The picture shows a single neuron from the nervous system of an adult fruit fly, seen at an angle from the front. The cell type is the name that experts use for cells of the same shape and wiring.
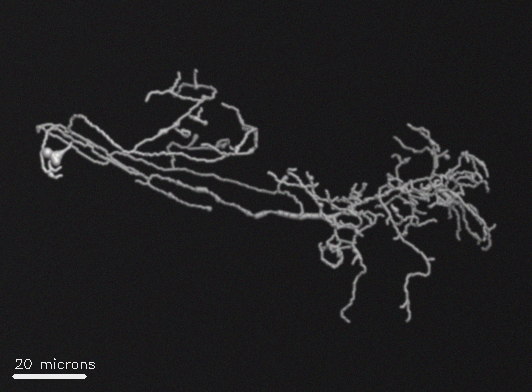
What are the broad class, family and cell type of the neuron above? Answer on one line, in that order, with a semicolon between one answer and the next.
central-brain intrinsic neuron; hemilineage LHd1; LHAD3d5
